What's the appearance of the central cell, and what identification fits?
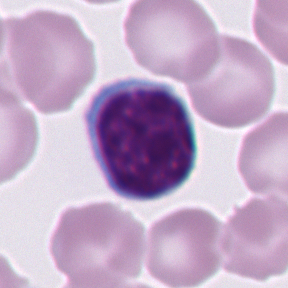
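Cytoplasm pale blue, without visible granules; rim widest on the left side of the cell. No nucleoli seen in the nucleus. Cell: typical lymphocyte.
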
